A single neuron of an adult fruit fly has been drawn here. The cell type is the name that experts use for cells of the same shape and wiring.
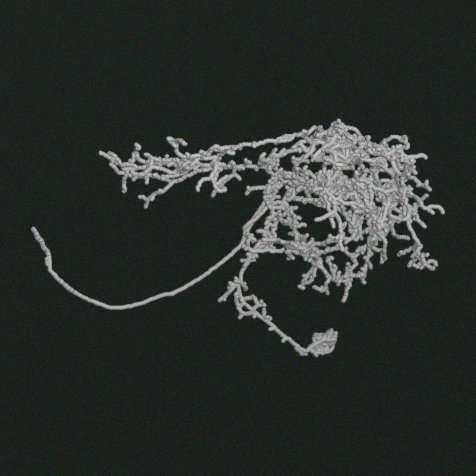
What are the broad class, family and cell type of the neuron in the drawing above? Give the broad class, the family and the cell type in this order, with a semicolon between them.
motor neuron of the nerve cord; hemilineage 08A; ps2 MN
